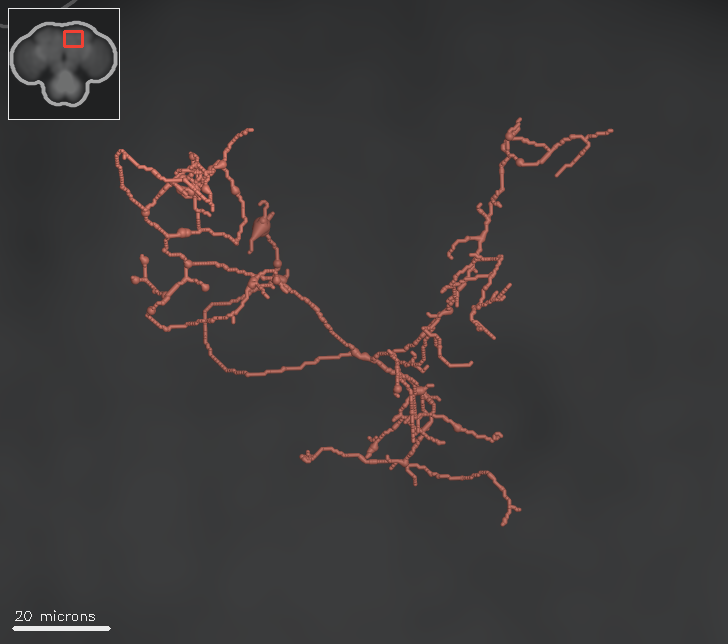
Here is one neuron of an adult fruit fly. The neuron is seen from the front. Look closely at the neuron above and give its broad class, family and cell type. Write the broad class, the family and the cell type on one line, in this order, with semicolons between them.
central-brain intrinsic neuron; hemilineage DM3_dorso_lateral; SMP329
